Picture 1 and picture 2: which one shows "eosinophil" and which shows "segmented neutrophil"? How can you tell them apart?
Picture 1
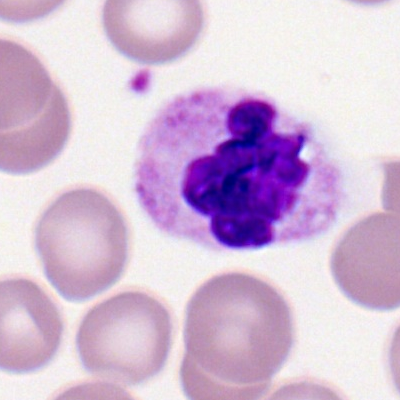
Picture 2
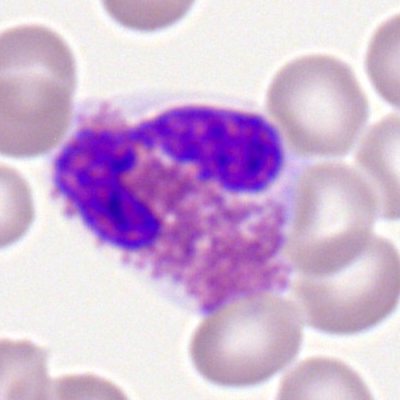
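Picture 1 is the segmented neutrophil; picture 2 is the eosinophil. First, the nucleus: picture 1 has several clumped lobes lying toward the right of the cell, and picture 2 has two main lobes, at the left and upper right.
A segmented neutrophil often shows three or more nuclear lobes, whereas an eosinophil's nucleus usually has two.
Second, the granules: picture 1 shows fine pinkish-purple ones, and in picture 2 they crowd the lower right most densely, leaving a thin, pale, sparsely granular zone along the top edge.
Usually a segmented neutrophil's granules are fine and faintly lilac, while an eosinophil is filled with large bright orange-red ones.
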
